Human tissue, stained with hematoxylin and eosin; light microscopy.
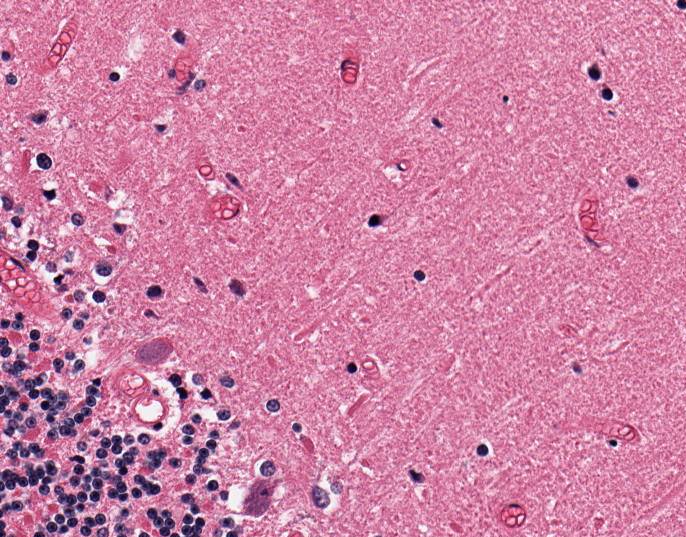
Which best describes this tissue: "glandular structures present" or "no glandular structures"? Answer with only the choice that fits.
No glandular structures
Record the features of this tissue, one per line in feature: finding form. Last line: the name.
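Layout: a dense sheet of closely packed small dark nuclei in the lower-left corner; pale pink neuropil with few cells everywhere else
Crowded cells: small round dark-staining nuclei, very little visible cytoplasm
Pink area: fine, finely granular to fibrillary texture, only sparse scattered small nuclei
Vessels: small capillaries packed with red blood cells, scattered across the pink area
Name: cerebellum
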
